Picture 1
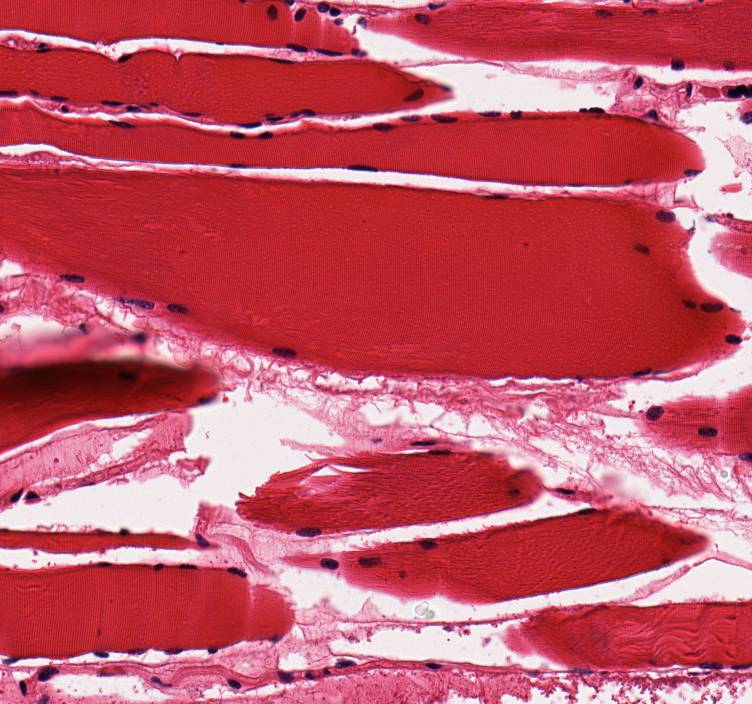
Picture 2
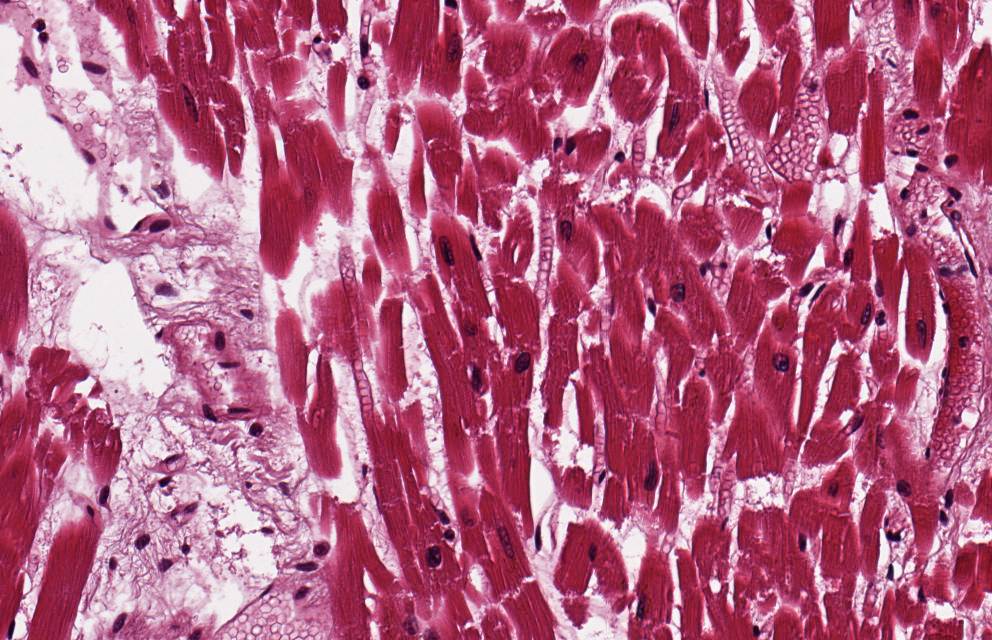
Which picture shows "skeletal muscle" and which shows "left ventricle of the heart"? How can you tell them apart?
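Looking at the two, picture 1 is skeletal muscle and picture 2 is left ventricle of the heart. In picture 2 I can see some of the muscle fibres branch and join neighbouring fibres.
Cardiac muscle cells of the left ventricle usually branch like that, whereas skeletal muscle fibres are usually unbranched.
Turning to picture 1, the nuclei are dark, flattened and elongated, lying at the fibre edges, and fine cross-striations run at right angles to the long axis.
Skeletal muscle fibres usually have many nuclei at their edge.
Elsewhere in picture 2, fibres in the centre run roughly top to bottom, those toward the upper right are cut obliquely or across, and the left part is loose, pale pink connective tissue with scattered dark oval and spindle-shaped nuclei.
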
